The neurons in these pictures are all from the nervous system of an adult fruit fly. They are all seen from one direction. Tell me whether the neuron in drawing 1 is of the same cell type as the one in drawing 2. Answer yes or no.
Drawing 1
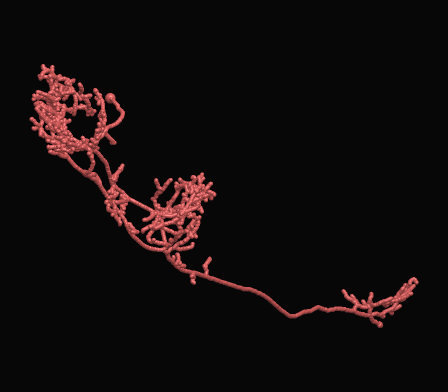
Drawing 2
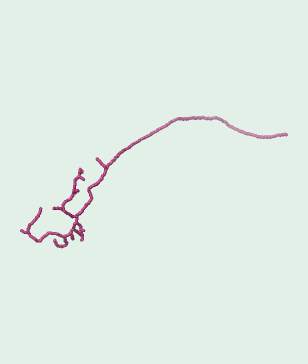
no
